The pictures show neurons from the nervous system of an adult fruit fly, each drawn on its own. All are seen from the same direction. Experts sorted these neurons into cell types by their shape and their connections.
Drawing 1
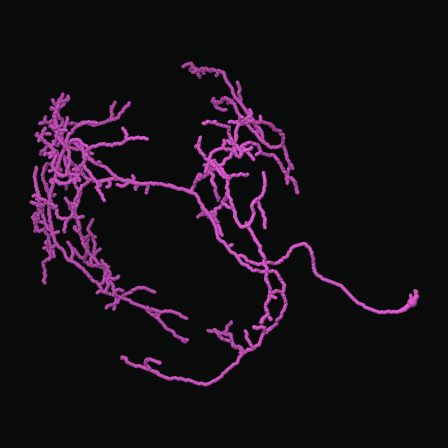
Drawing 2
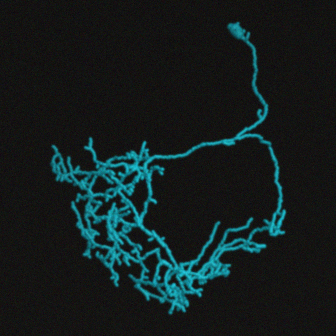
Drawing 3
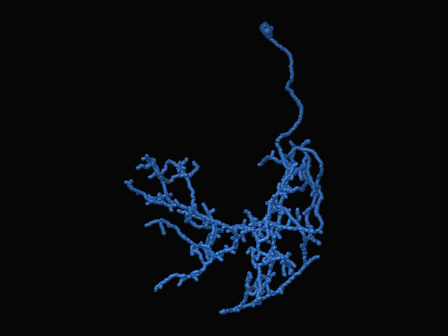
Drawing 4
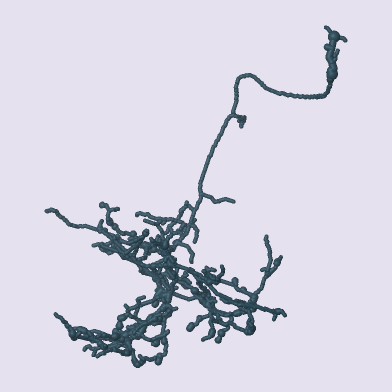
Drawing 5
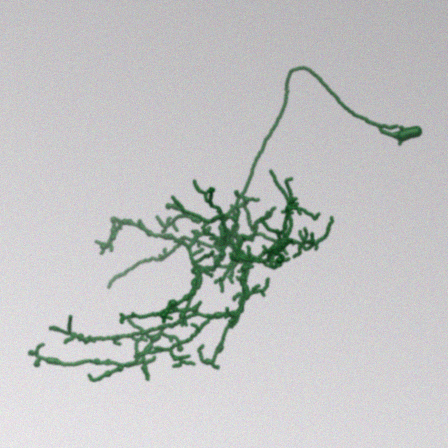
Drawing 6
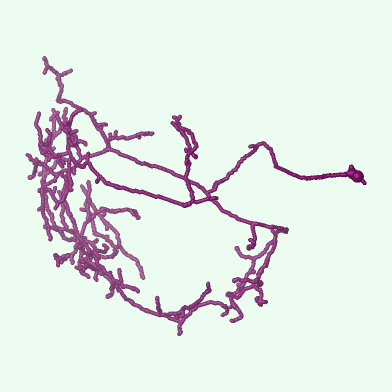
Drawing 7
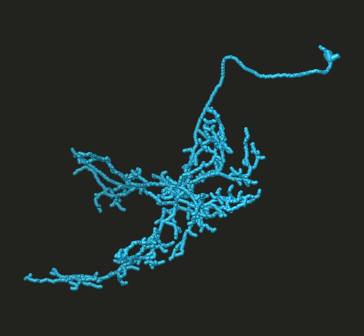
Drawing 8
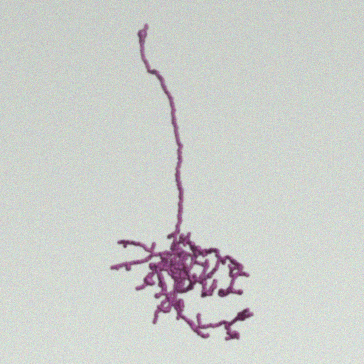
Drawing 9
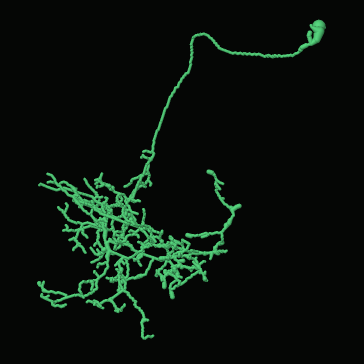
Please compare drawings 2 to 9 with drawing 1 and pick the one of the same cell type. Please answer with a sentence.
The neuron in drawing 6 is of the same cell type.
